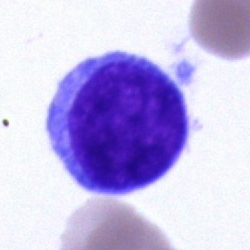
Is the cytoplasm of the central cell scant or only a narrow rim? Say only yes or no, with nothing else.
Yes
